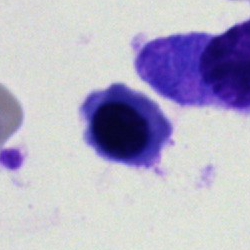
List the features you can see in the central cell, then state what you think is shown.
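The nucleus stains very dark purple and is almost uniformly dense throughout. No nucleoli are visible within it, and no distinct granules are seen in the cytoplasm. Small ragged cytoplasmic tags project from the lower right edge. The cell shown is an erythroblast.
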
